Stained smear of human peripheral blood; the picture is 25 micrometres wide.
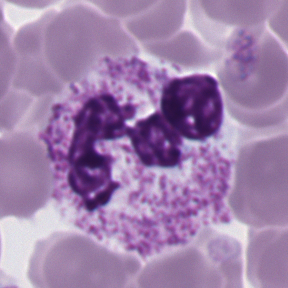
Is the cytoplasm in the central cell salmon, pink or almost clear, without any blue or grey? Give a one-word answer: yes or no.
Yes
